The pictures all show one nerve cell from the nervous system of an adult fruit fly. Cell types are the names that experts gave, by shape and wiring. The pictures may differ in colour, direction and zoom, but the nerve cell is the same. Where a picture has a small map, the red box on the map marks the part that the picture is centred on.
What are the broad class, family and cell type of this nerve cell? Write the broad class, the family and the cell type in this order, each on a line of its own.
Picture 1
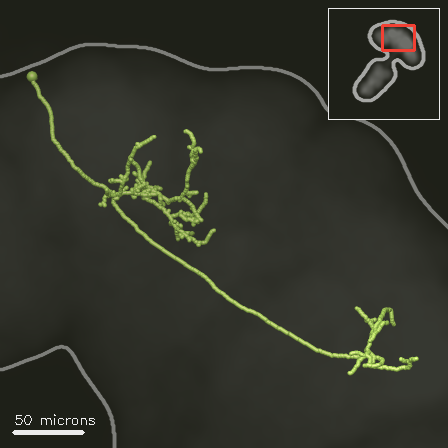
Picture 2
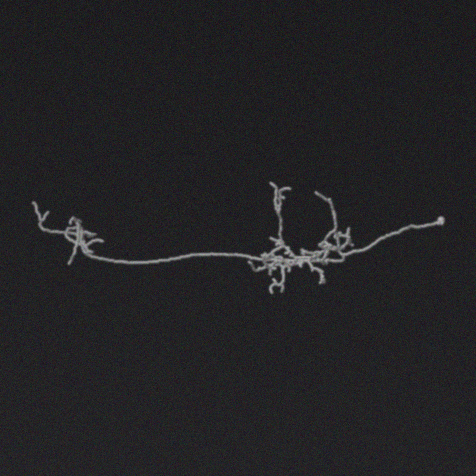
central-brain intrinsic neuron
hemilineage VLPl2_posterior
CB2143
